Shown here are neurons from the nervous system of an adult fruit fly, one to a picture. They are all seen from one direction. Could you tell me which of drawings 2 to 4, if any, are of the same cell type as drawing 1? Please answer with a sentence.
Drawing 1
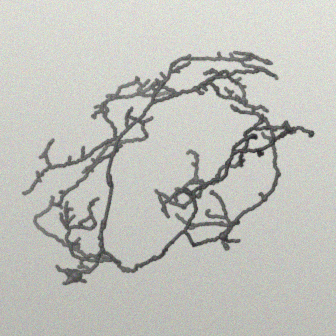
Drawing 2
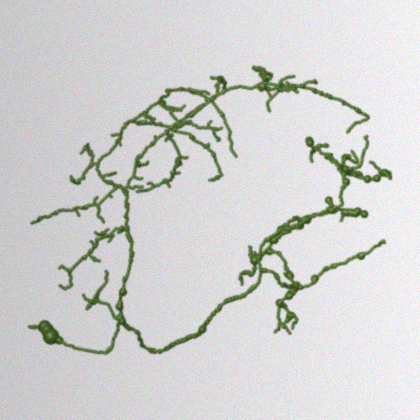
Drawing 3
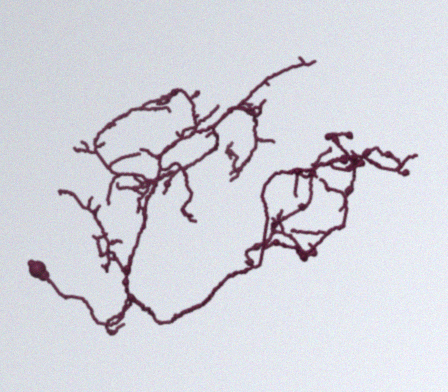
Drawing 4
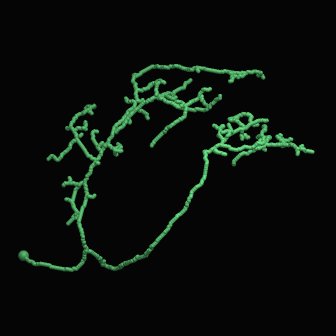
Drawing 2, drawing 3 and drawing 4 are of the same cell type.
